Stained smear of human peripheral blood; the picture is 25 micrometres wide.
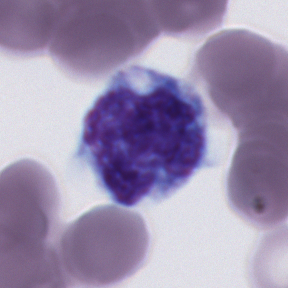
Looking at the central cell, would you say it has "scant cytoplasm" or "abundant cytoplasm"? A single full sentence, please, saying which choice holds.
The cell's cytoplasm is limited to a narrow rim.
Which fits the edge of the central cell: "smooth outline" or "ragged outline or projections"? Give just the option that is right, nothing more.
Ragged outline or projections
